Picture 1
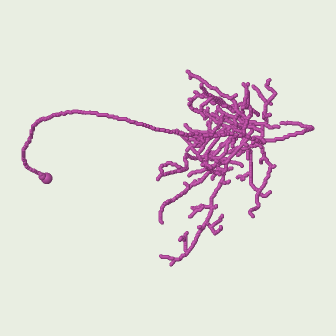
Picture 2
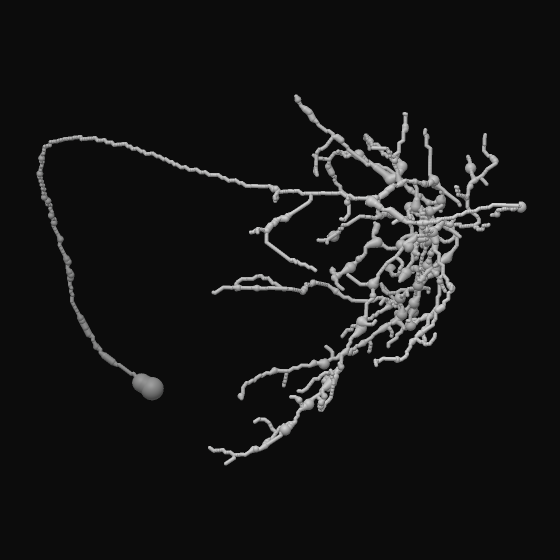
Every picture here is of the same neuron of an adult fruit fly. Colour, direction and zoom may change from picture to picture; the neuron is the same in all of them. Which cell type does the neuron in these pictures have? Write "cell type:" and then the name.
cell type: WED030_b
